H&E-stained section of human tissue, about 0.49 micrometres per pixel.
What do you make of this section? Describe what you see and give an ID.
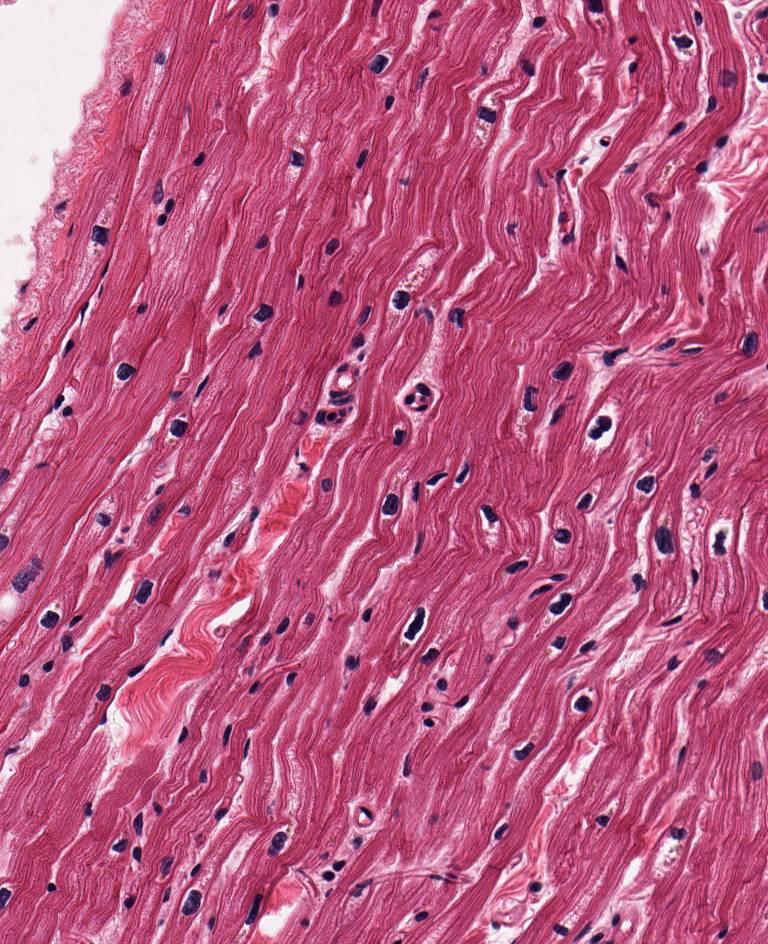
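I notice first that long muscle fibres fill the field, running in parallel from the lower left toward the upper right. Along their length they follow a wavy course, not a straight one. Their nuclei are oval and lie centrally. At the ends of several nuclei there is a pale clear zone holding fine golden-brown granules. The tissue is atrial appendage of the heart.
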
